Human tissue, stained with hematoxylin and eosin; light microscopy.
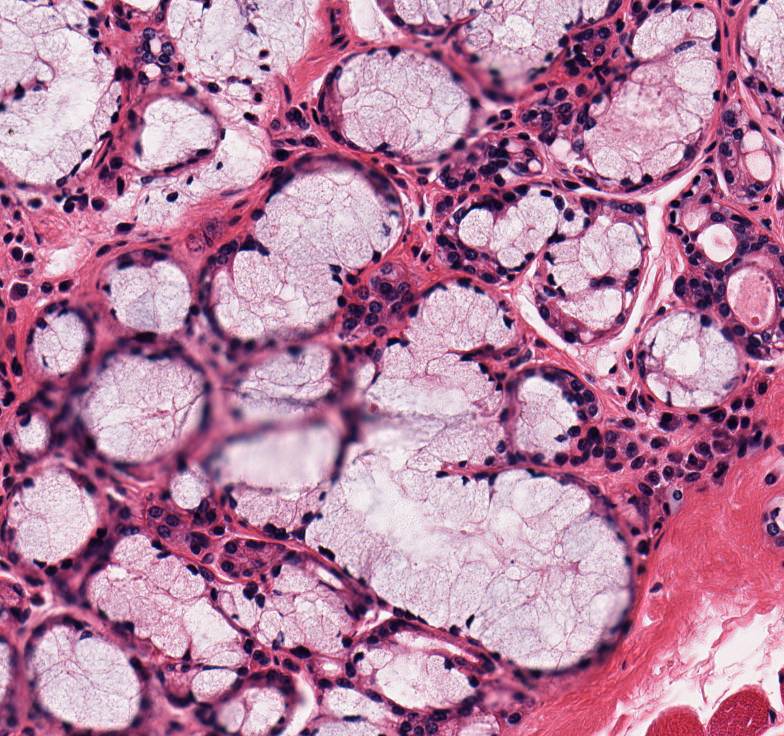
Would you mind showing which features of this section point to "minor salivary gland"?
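First, the name: minor salivary gland. Second, the cells of the glandular units have pale, foamy, greyish-white cytoplasm, as mucous cells have, and this goes with the name.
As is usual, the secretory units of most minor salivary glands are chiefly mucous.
Third, the nuclei of these mucous cells are dark and flattened against the outer edge of each unit. Fourth, the stroma between the units is pink fibrous connective tissue. Last, nothing seen here sits against the name.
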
